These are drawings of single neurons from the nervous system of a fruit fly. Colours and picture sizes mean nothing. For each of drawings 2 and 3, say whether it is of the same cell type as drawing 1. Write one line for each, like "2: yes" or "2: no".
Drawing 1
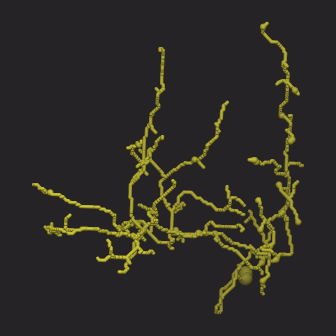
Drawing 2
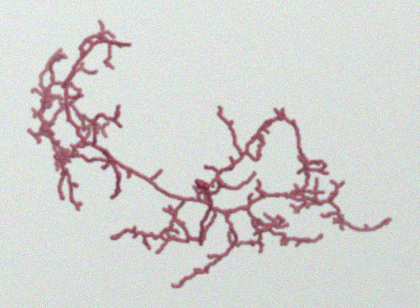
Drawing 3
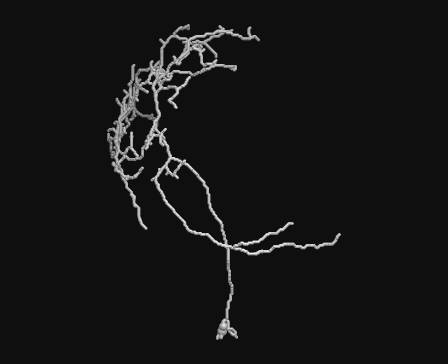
2: no
3: no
